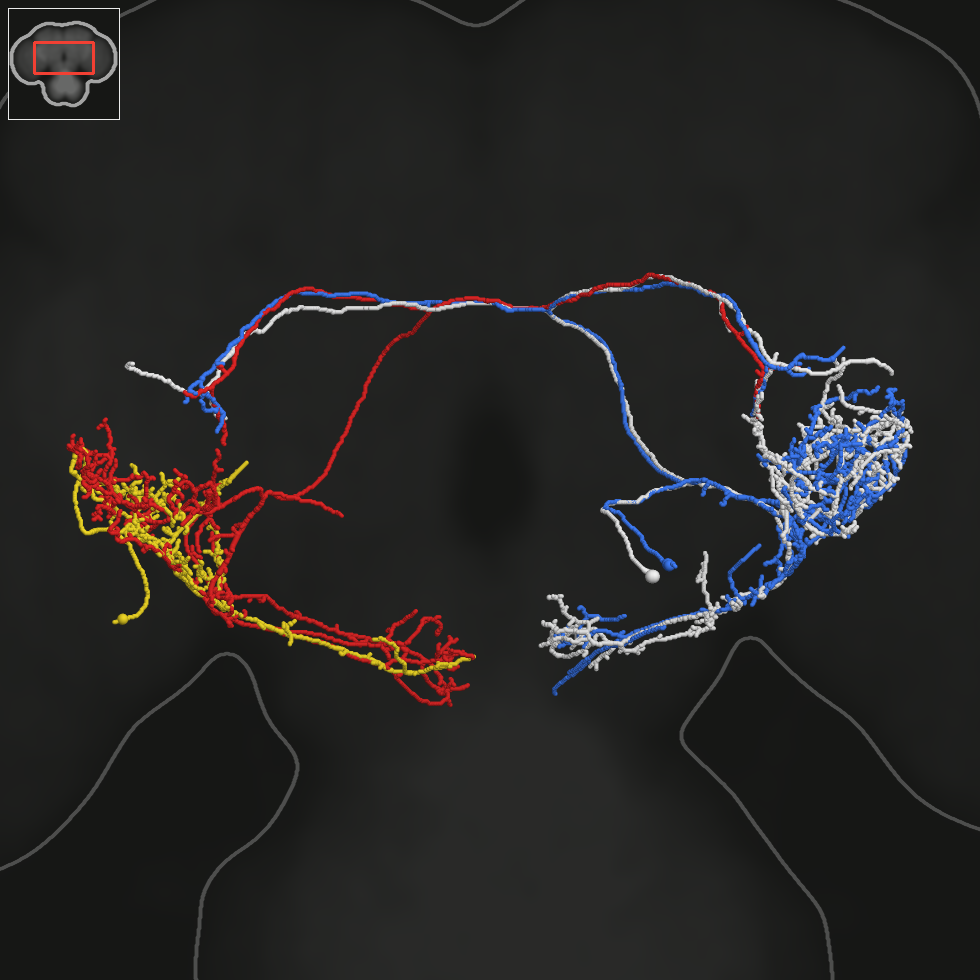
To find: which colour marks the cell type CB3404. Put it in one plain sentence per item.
The colour is red.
